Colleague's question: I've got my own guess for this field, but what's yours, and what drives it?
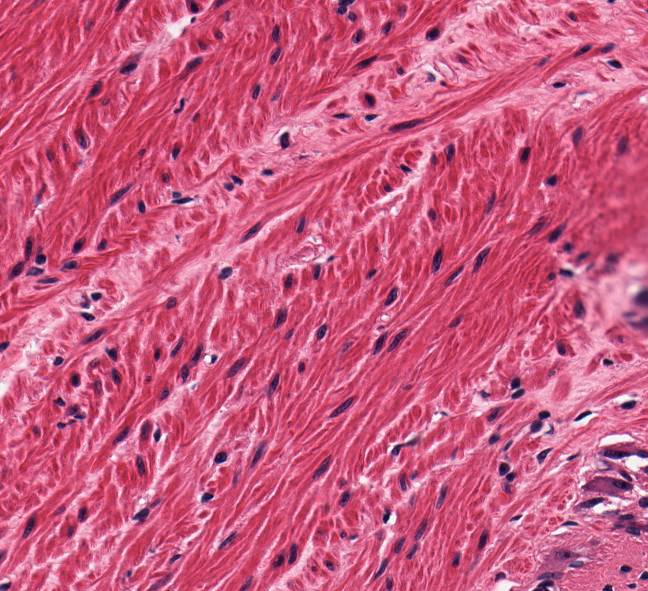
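Smooth muscle. Bundles fill the field, running diagonally from lower left to upper right. Nuclei elongated, mostly blunt-ended, spread fairly evenly through the bundles.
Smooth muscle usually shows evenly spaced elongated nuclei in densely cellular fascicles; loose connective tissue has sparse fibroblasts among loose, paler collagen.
No cross-striations in the cytoplasm.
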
